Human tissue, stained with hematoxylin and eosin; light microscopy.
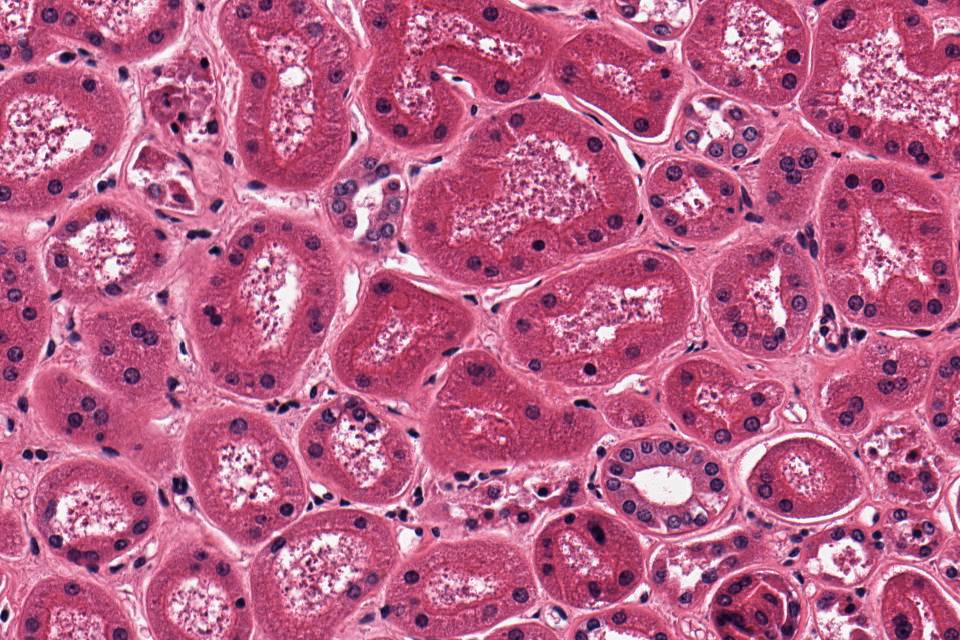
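Renal cortex: closely packed round to oval tubules, cut in cross and oblique section, fill the field with little tissue between them. Most are lined by a single layer of cuboidal to low columnar cells with abundant, deeply eosinophilic cytoplasm; in the large pink tubules, borders between neighbouring cells cannot be made out.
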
